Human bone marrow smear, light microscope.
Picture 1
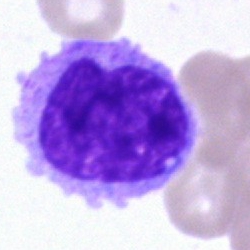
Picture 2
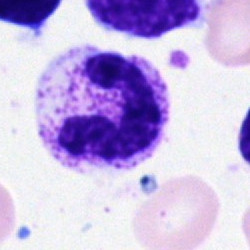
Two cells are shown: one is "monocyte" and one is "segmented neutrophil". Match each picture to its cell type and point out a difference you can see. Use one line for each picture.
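Picture 1 shows a monocyte: No distinct granules can be seen in the cytoplasm.
Picture 2 shows a segmented neutrophil: Fine purple granules are scattered throughout the cytoplasm.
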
